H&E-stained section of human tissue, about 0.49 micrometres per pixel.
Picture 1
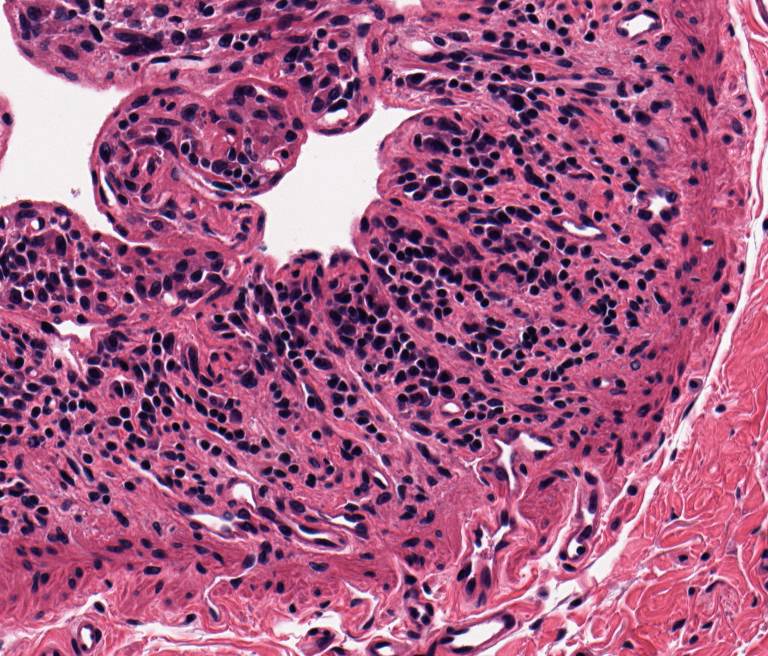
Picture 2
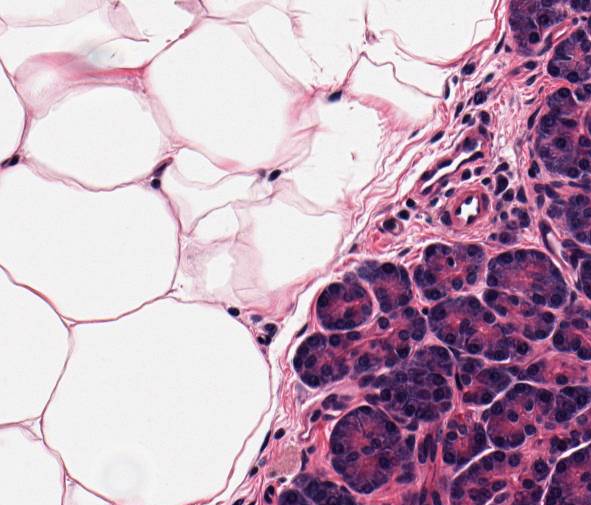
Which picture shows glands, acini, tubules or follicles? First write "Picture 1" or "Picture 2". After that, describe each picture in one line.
Picture 2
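What picture 1 shows: No glands are seen anywhere in the field.
What picture 2 shows: The glandular tissue is made of small rounded acini whose pyramidal cells have round nuclei placed toward the base.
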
